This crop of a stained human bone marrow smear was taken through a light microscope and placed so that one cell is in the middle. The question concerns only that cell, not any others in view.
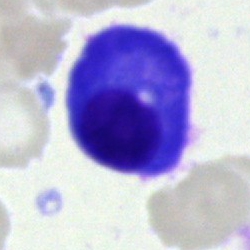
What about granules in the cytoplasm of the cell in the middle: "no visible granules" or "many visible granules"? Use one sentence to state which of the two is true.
Granules are not seen anywhere in the cell's cytoplasm.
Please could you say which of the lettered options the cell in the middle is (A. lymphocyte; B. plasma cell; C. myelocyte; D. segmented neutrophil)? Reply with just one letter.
B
